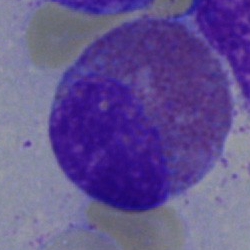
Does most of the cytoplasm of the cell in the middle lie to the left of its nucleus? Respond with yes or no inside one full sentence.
No, what lies toward the left is the nucleus of the cell.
